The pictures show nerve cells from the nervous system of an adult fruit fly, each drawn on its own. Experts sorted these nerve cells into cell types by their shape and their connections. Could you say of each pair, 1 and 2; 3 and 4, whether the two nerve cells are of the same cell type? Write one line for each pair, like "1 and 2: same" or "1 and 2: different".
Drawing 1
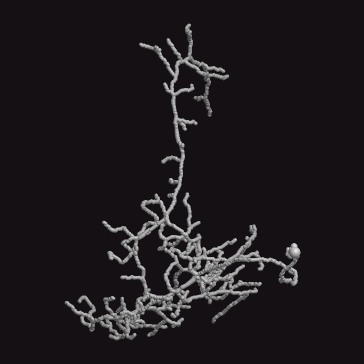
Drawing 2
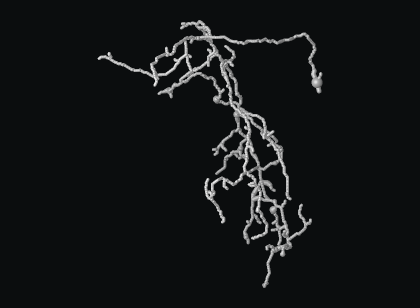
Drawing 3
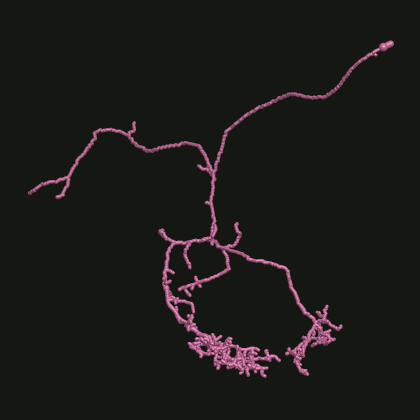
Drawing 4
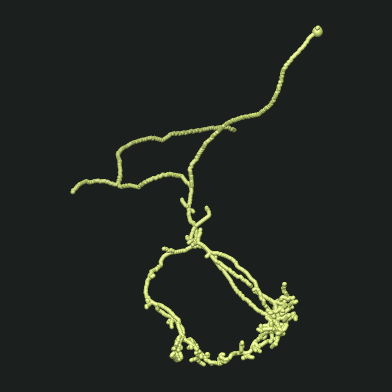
1 and 2: different
3 and 4: same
